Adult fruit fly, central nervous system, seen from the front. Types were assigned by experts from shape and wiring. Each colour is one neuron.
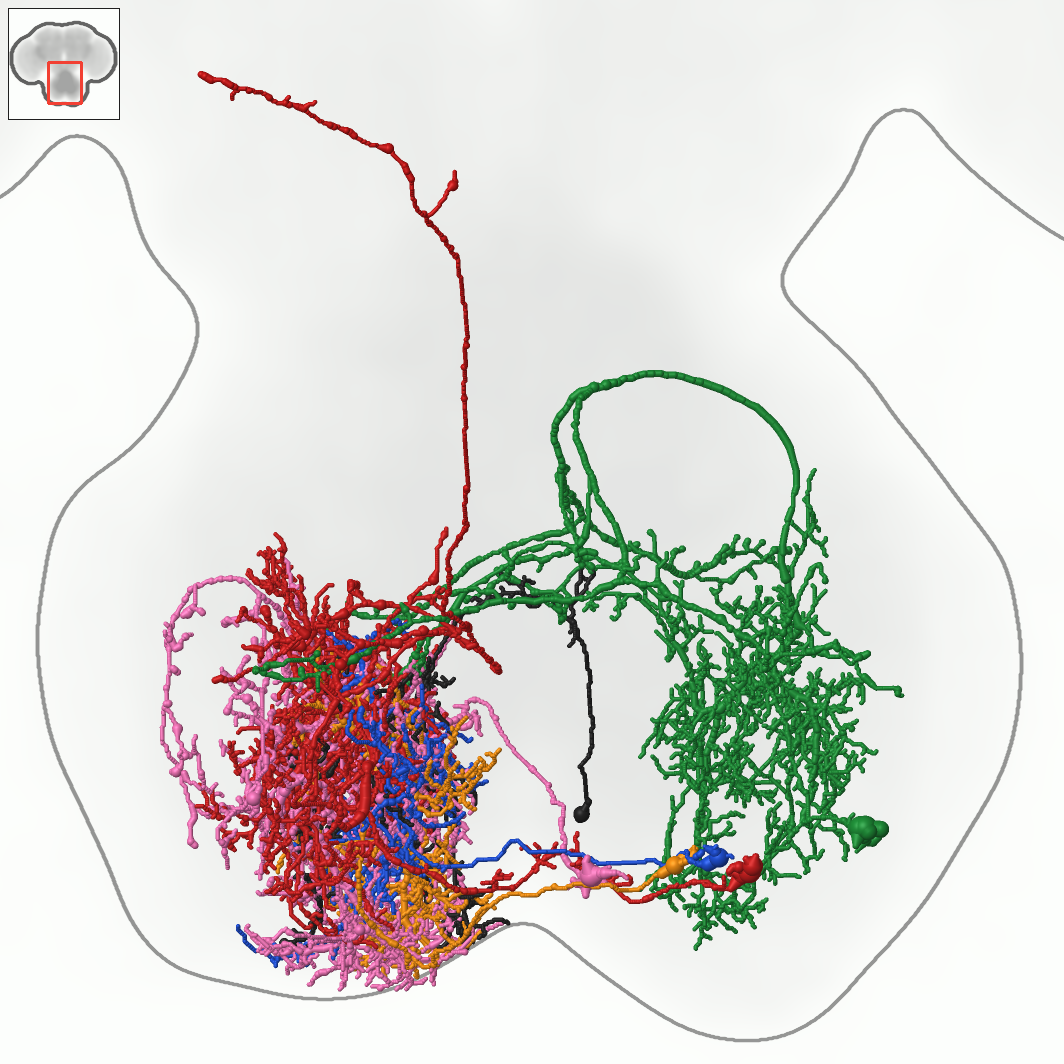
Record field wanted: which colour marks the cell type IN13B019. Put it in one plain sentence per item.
The colour is orange.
